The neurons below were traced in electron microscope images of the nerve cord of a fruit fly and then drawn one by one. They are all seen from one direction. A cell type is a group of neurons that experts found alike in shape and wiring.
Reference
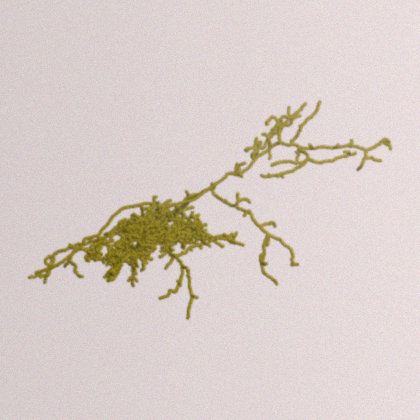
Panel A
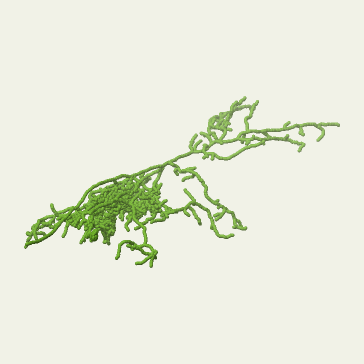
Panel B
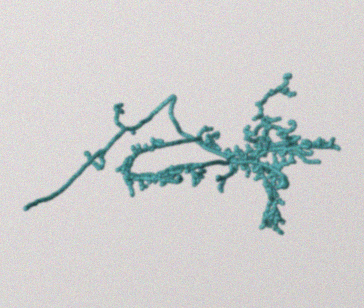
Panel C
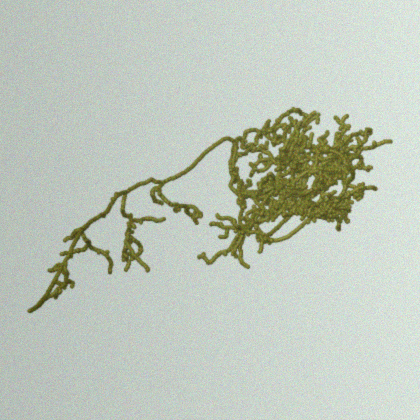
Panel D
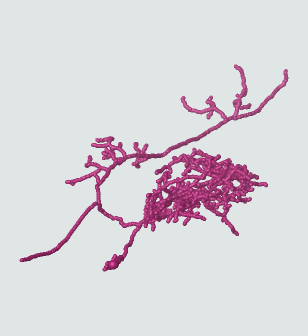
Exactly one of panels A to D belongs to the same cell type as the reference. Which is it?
A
